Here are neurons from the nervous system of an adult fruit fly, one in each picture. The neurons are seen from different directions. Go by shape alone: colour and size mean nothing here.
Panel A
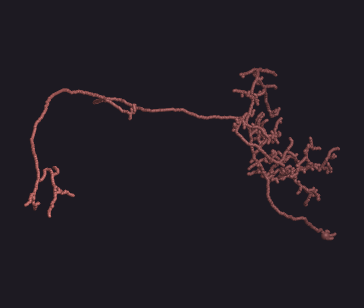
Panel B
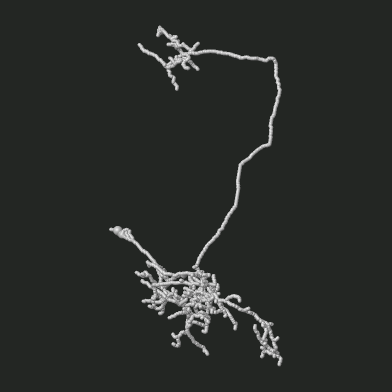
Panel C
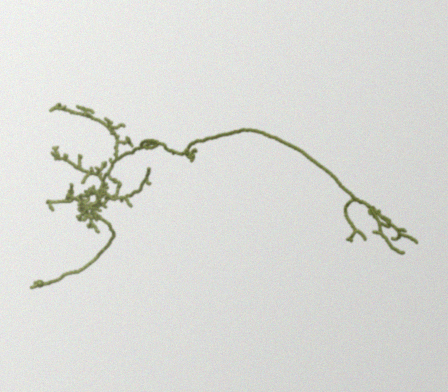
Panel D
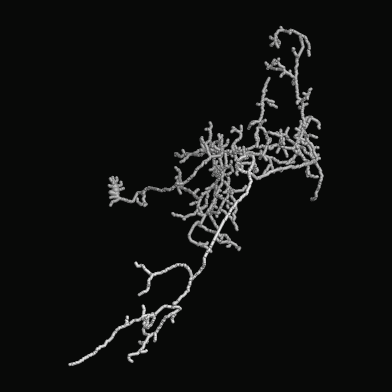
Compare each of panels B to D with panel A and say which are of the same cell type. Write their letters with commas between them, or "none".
B, C, D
